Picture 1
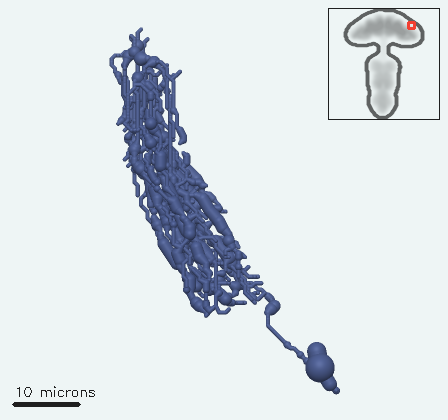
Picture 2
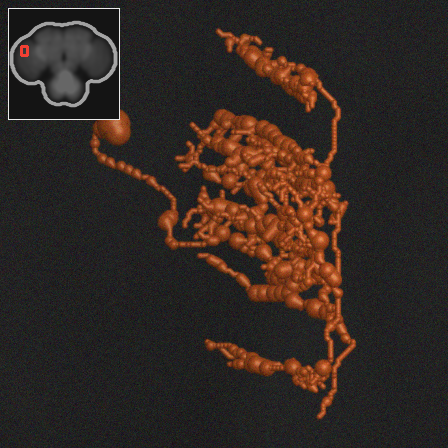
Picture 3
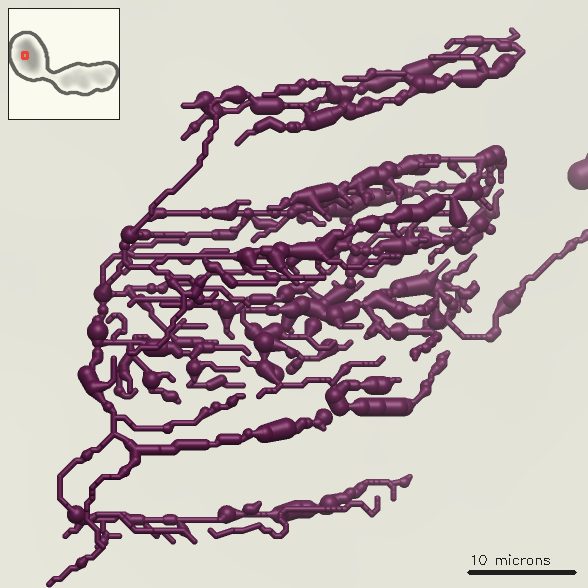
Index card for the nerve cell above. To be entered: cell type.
Lai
